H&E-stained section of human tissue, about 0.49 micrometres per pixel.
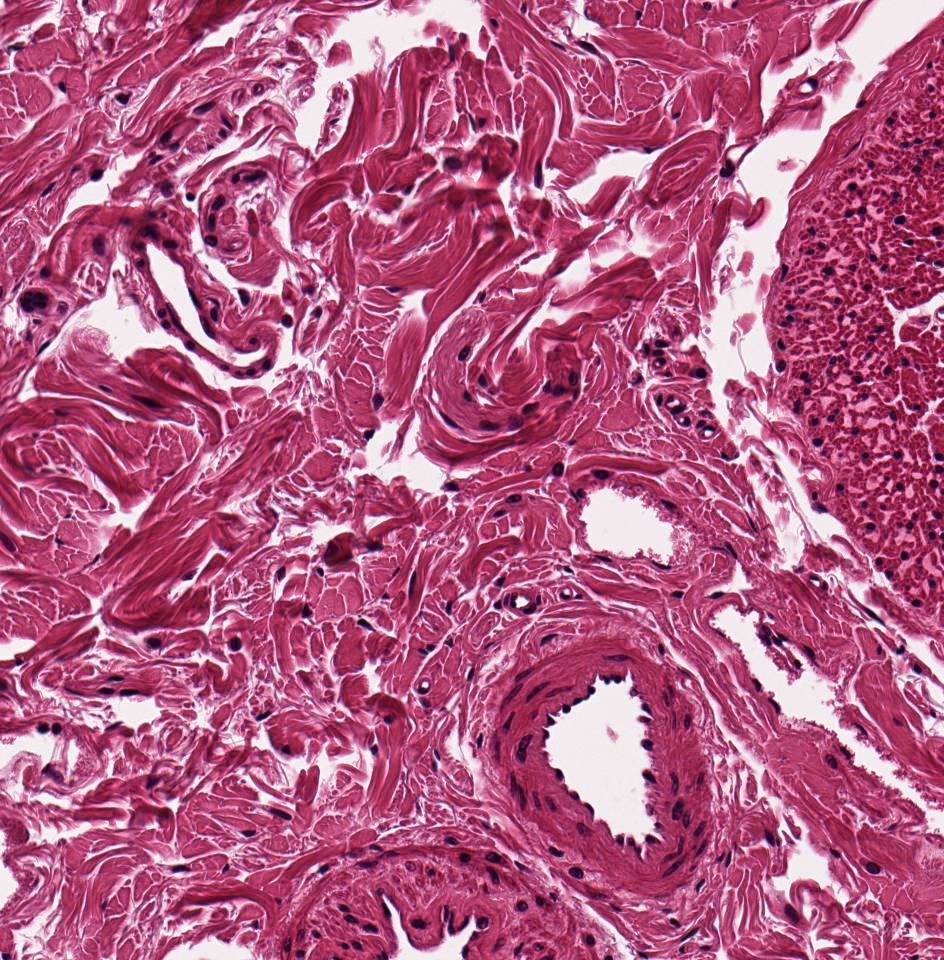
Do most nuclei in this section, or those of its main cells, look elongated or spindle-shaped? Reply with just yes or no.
Yes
